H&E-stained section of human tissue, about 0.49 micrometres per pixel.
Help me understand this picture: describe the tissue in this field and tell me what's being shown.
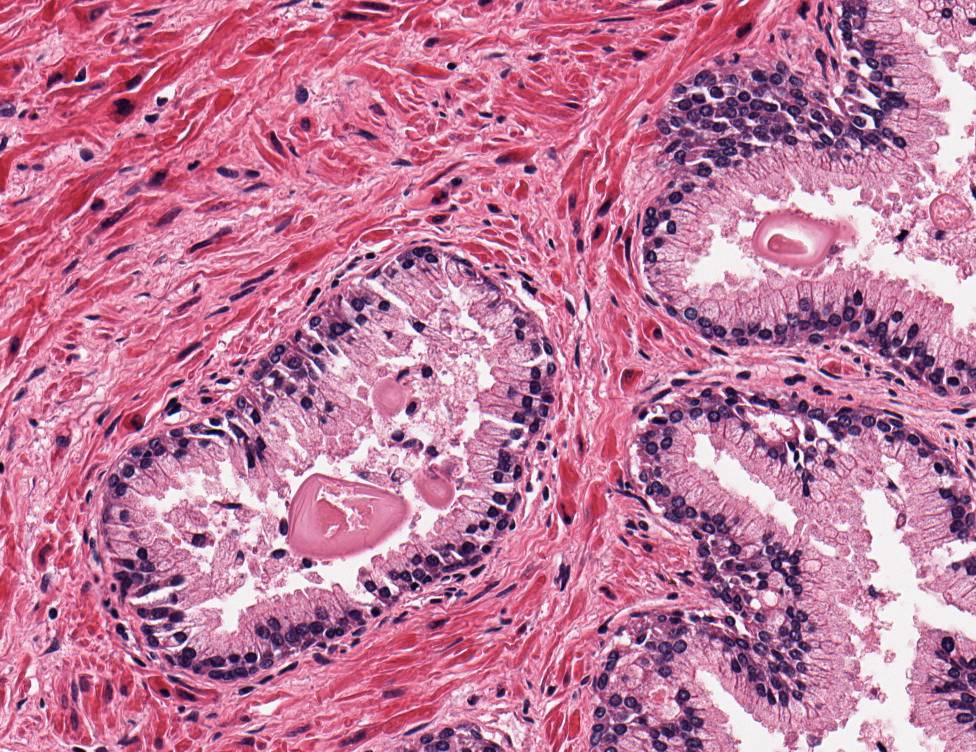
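Glands sit in the lower left and along the right, and stroma takes up the upper left. On the right, I notice the luminal borders thrown into folds that project into the lumen. The lining is tall columnar cells with pale pink, finely granular cytoplasm; their small, round, dark nuclei form a row near the base. That's prostate.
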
